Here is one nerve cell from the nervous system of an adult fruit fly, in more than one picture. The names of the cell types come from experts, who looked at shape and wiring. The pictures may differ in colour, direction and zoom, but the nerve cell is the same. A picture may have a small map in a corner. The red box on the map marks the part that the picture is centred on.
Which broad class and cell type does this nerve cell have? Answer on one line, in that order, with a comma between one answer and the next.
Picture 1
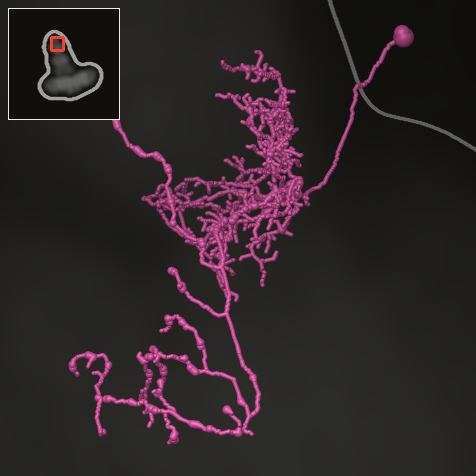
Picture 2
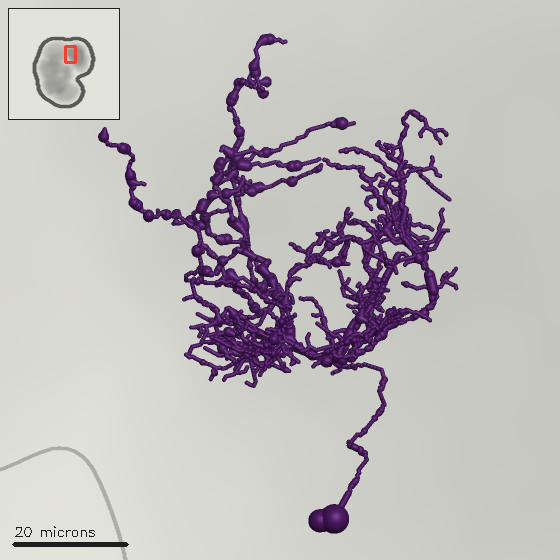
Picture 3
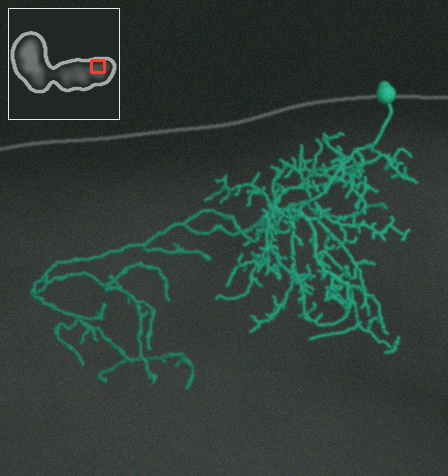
nerve-cord intrinsic neuron, INXXX365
